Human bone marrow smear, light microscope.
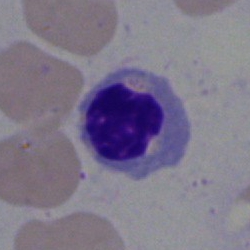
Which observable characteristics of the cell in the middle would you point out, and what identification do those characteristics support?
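First, the outline: slightly irregular and bumpy, not smoothly round. Second, the nucleus: placed off-centre, toward the left side of the cell. Third, the cytoplasm: no granules are visible. Fourth, a small pale clear zone lies against the top edge of the nucleus. This cell is an erythroblast.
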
